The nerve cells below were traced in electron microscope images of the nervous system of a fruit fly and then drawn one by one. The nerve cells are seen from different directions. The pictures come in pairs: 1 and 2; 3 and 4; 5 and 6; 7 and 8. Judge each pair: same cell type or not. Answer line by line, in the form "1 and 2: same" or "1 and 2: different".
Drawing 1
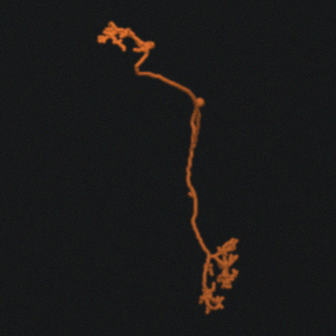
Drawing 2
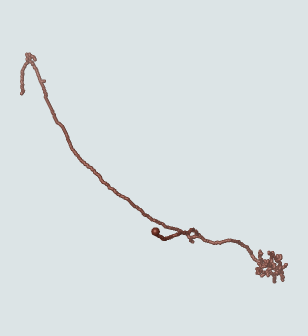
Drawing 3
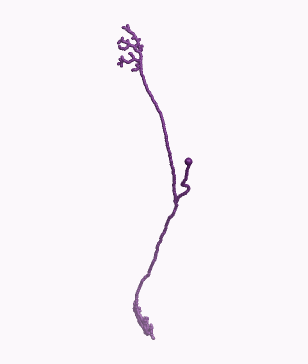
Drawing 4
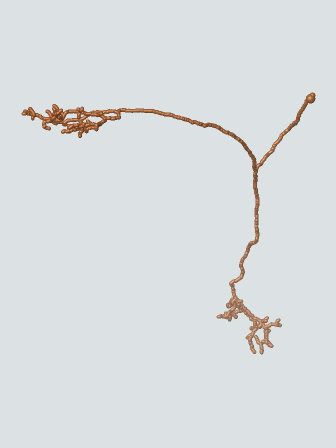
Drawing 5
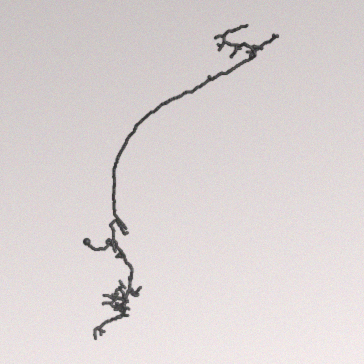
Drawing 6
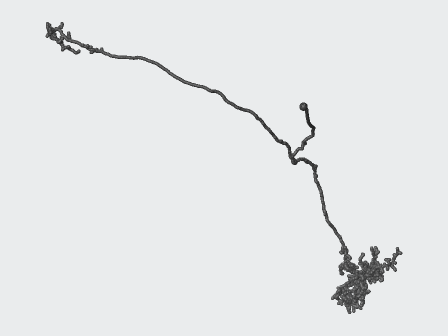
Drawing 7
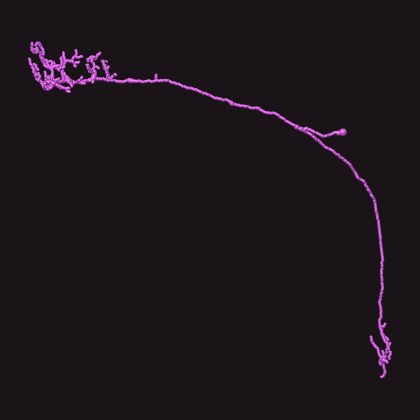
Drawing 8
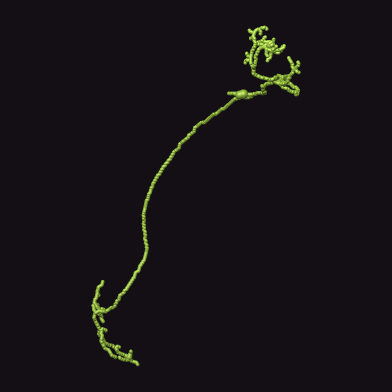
1 and 2: different
3 and 4: same
5 and 6: same
7 and 8: different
